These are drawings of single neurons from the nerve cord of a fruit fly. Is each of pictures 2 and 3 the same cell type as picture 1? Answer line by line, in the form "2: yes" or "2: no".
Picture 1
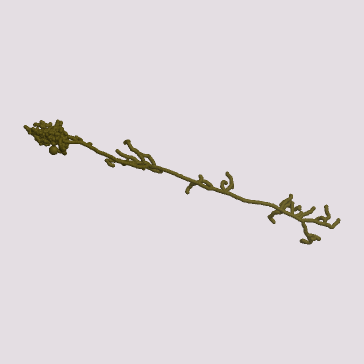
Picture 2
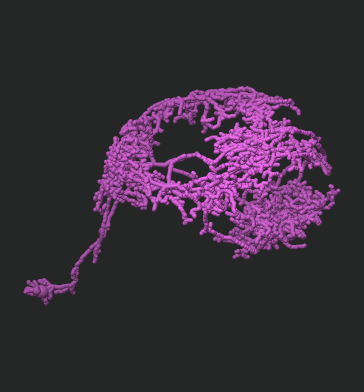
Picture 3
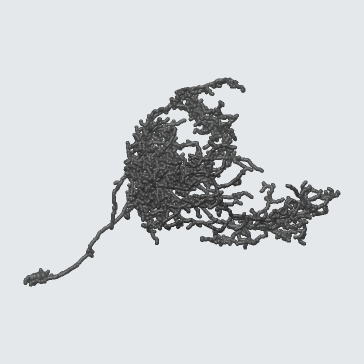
2: no
3: no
